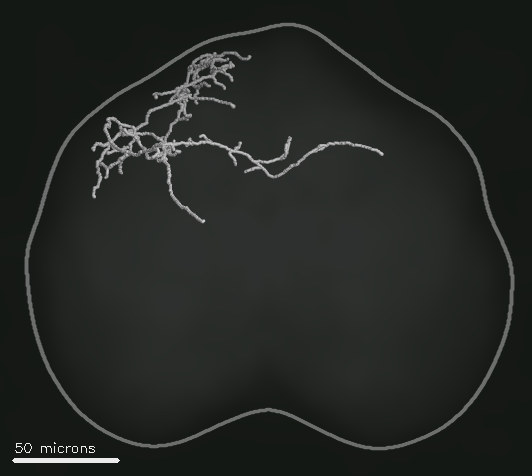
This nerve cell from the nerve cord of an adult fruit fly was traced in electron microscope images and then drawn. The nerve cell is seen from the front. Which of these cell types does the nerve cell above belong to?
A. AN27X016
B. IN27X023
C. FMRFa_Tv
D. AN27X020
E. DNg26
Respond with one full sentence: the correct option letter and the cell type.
Option E holds the cell type of the nerve cell, DNg26.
